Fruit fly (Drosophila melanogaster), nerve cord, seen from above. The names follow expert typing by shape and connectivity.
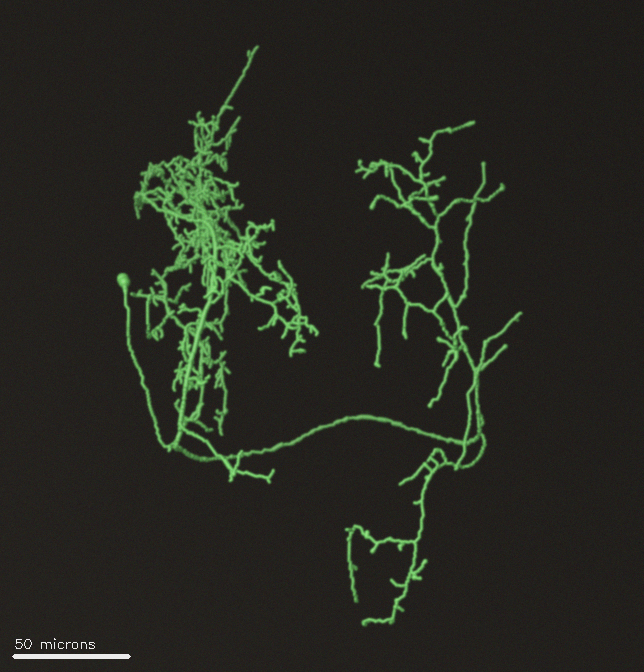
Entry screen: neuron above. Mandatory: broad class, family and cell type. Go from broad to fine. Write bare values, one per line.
nerve-cord intrinsic neuron
hemilineage 19B
IN19B031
